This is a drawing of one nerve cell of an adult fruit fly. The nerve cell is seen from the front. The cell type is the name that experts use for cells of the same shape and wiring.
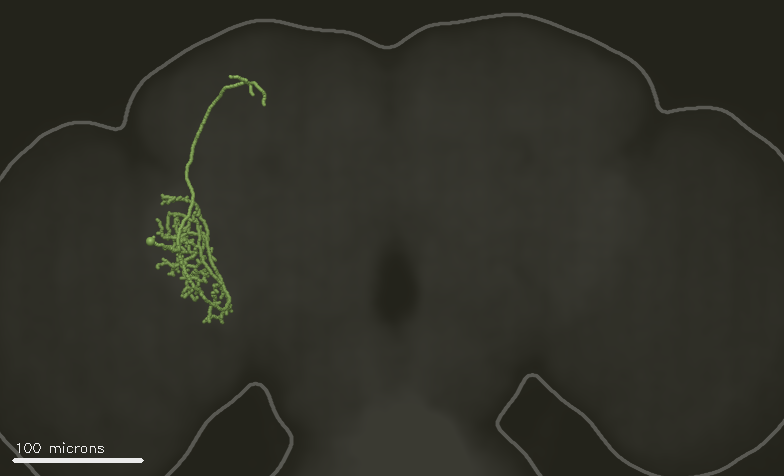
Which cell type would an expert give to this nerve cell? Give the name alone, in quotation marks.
"LC28"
